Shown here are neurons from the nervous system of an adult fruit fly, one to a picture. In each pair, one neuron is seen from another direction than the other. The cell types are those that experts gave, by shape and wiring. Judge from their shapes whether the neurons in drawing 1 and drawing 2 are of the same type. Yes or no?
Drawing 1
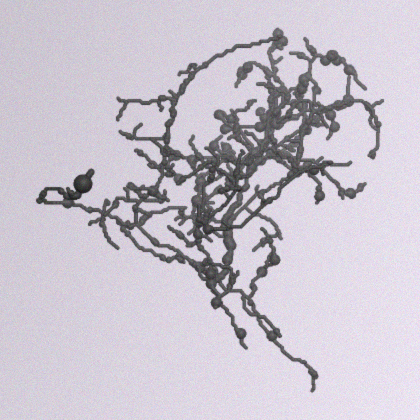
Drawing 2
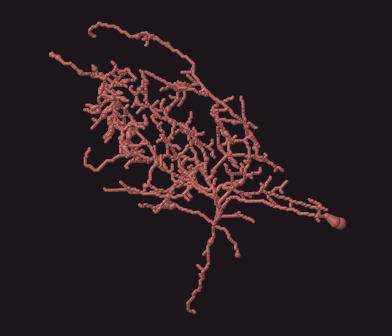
yes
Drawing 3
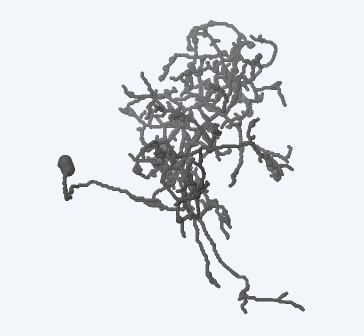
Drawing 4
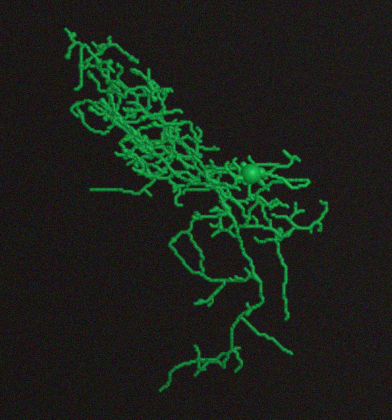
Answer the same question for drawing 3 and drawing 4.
yes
